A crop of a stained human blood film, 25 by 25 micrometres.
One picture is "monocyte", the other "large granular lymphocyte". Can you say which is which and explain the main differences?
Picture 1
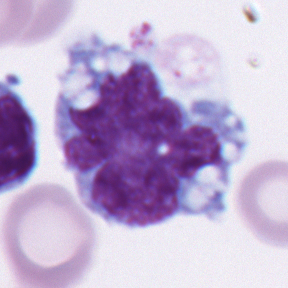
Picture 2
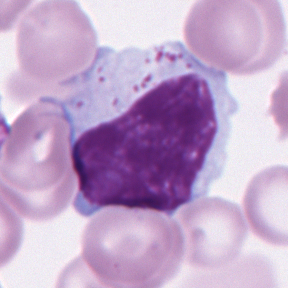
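The first picture is the monocyte; the second is the large granular lymphocyte. Look at the chromatin: finely textured in the monocyte, dense and deep purple with small paler patches in the lymphocyte.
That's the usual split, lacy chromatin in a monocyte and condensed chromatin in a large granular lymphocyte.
The monocyte also has a bumpy, irregular outline, pale greyish-blue cytoplasm and many clear vacuoles around the edge of its nucleus. The lymphocyte shows no nucleoli, keeps most of its pale greyish-blue cytoplasm above the nucleus, and has a slightly wavy edge with small bumps on the right.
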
